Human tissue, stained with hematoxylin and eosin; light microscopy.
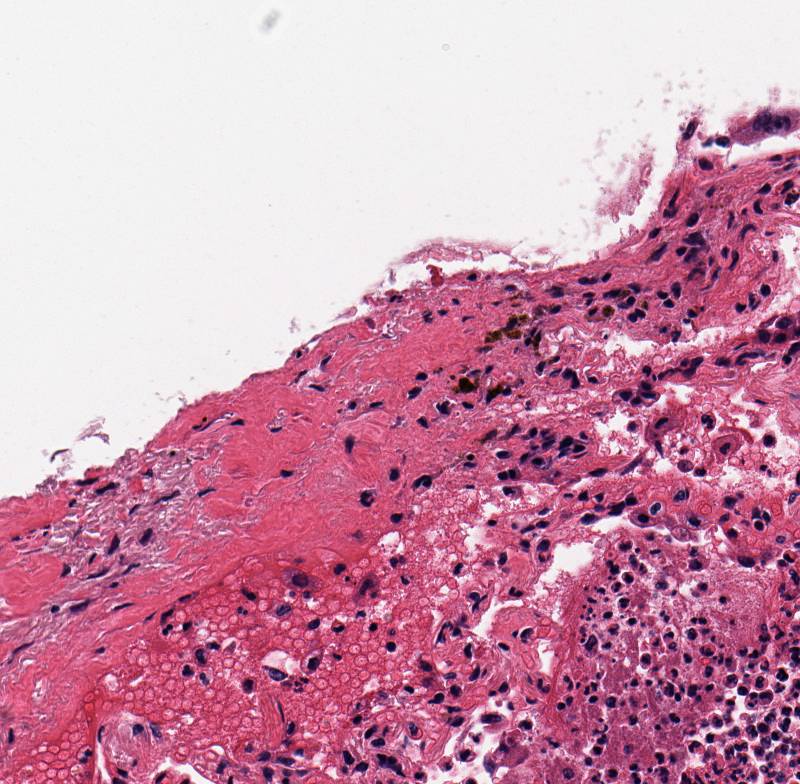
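Lung, haematoxylin and eosin. Tissue fills the lower right; the upper left is empty white background. Along the tissue's upper left edge runs a band of dense pink collagenous tissue with scattered spindle-shaped nuclei. Sheets of foamy macrophages, with pale, finely vacuolated cytoplasm and small round nuclei, occupy the lower left. Look near the surface in the upper middle for small clumps of brown-black granular pigment.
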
